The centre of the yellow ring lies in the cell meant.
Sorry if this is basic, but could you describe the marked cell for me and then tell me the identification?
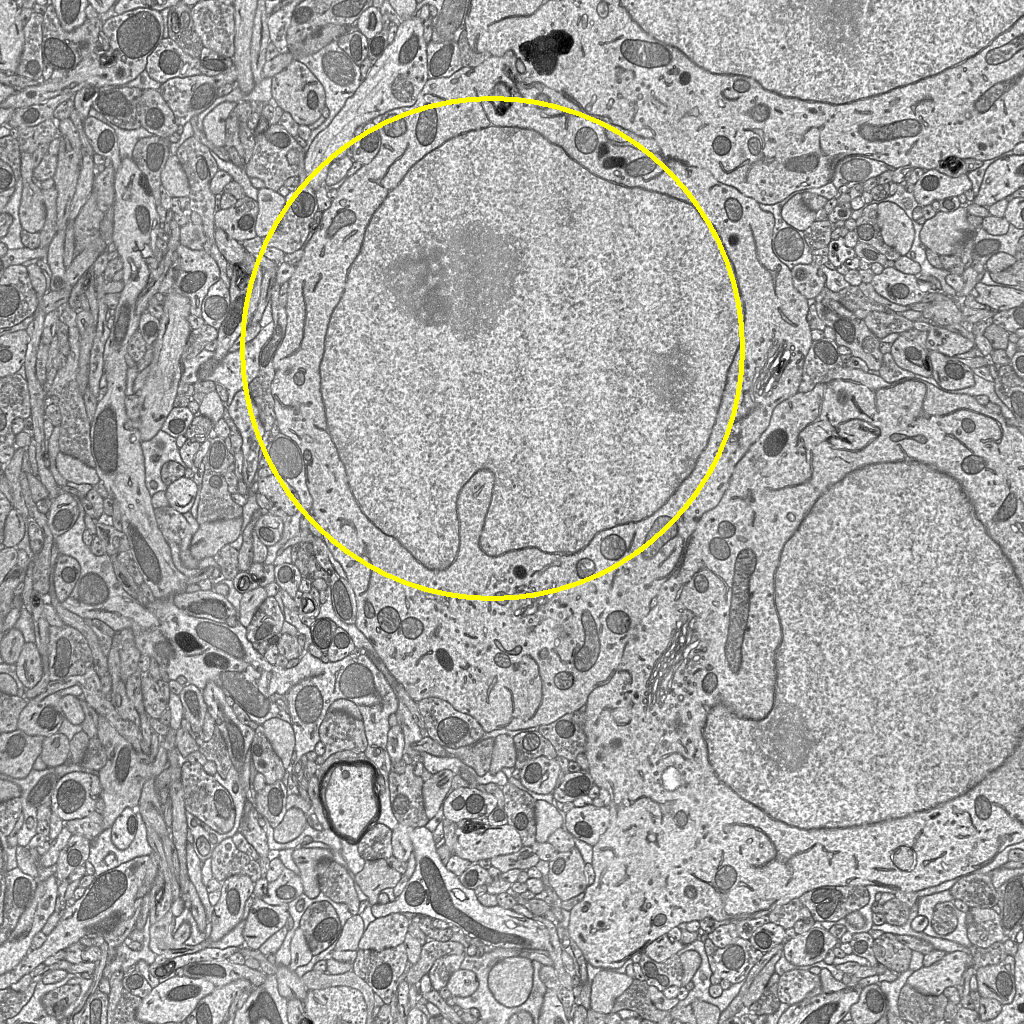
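First, the nucleus: large, roundish and whole within the ring. Second, the nuclear envelope, which has a single deep, narrow infolding at the bottom. Third, the chromatin, pale and finely dispersed, with no dark clumps lining the envelope. Fourth, a large, irregular, cloudy darker patch in the upper left part of the nucleus. Last, the name: excitatory neuron.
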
